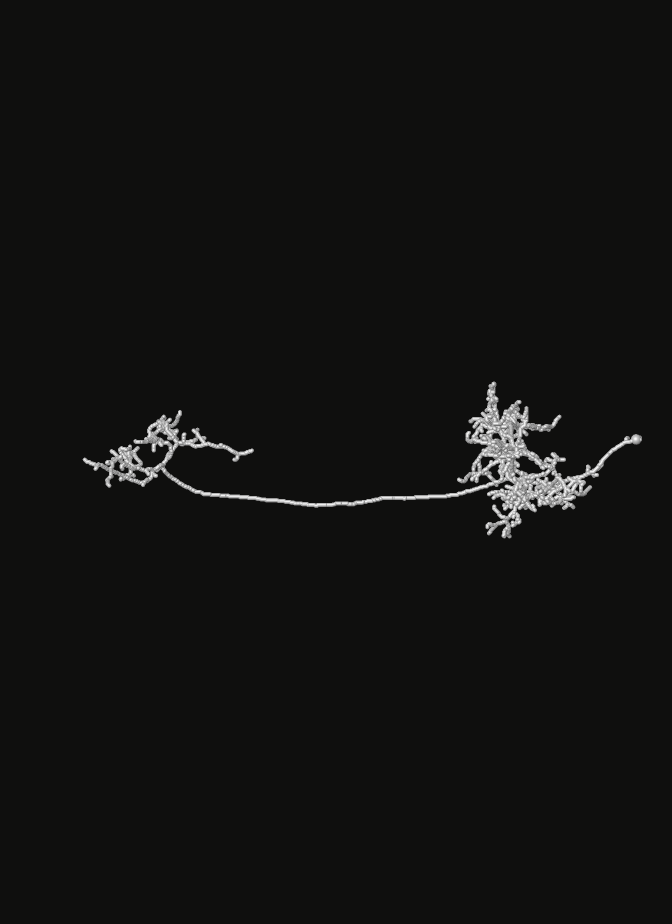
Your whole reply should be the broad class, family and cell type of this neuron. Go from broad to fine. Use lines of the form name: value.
broad class: central-brain intrinsic neuron
family: hemilineage VLPl2_posterior
cell type: CB1688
